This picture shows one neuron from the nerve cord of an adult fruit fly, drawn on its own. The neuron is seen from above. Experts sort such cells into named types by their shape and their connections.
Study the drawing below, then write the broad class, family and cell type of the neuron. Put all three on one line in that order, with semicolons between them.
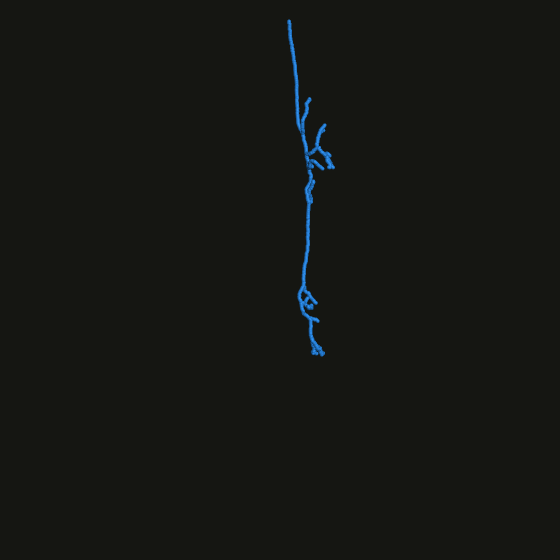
descending neuron; DNb; DNb02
